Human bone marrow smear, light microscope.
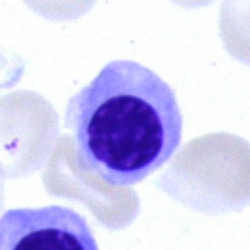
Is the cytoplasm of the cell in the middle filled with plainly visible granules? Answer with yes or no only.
No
